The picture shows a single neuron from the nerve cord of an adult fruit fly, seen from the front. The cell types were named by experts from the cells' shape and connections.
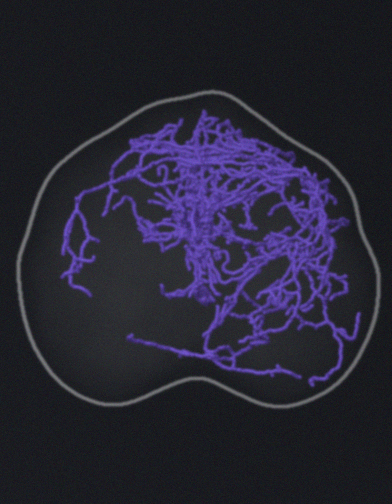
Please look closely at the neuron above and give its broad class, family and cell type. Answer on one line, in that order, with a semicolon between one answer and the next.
nerve-cord intrinsic neuron; hemilineage 27X; IN27X003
